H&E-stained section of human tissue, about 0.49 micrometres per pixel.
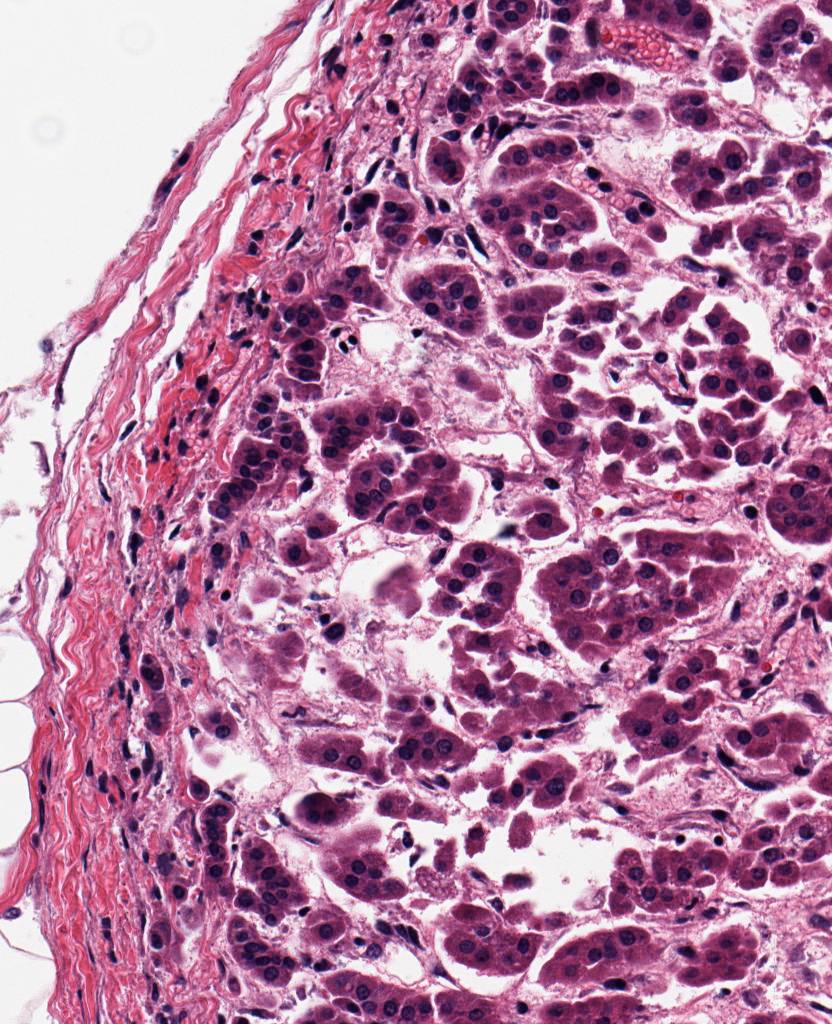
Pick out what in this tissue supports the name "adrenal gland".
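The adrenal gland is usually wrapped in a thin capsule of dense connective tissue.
The band of wavy pink collagen fibres along the left edge, following the curved outer surface of the tissue, fits that capsule. Just inside this band, dark spindle-shaped nuclei are crowded more thickly than elsewhere in the field. The cells of the nests are polygonal, with abundant finely granular purple cytoplasm and round nuclei, many with a visible nucleolus.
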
